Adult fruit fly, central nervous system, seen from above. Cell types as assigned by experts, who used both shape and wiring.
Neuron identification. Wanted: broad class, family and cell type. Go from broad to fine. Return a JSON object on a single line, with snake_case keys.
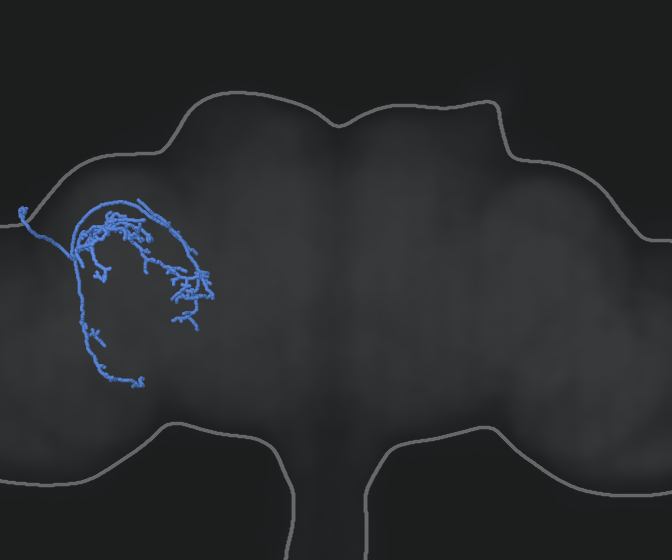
{"broad_class": "central-brain intrinsic neuron", "family": "hemilineage SLPav1_medial", "cell_type": "CB2311"}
